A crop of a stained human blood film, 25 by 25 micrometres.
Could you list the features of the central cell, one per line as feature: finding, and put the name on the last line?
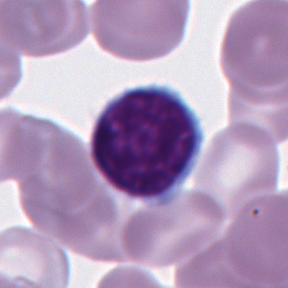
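Outline: smooth and round
Cytoplasm: a very thin rim around the nucleus, no visible granules
Nucleus: round, about 9 micrometres across
Chromatin: dense, dark purple, in coarse clumps
Cell type: typical lymphocyte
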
